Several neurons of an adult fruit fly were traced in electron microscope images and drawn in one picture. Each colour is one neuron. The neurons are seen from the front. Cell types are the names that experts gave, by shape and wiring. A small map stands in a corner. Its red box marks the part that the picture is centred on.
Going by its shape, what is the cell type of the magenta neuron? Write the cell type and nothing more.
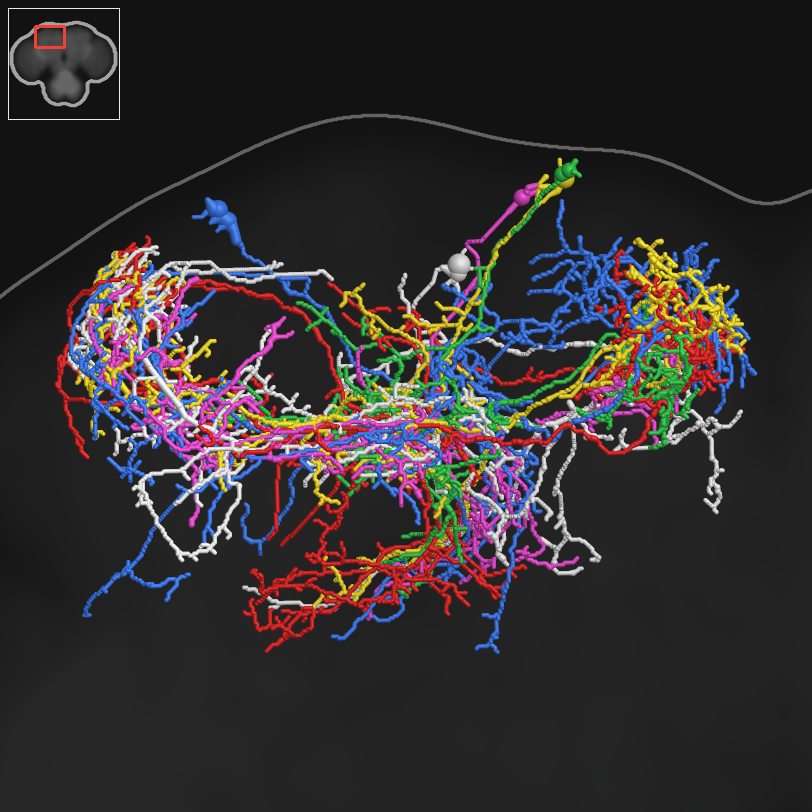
CL245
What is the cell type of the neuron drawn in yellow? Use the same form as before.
SMP494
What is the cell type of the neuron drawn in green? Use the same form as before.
SMP342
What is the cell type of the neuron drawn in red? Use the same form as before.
SMP255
